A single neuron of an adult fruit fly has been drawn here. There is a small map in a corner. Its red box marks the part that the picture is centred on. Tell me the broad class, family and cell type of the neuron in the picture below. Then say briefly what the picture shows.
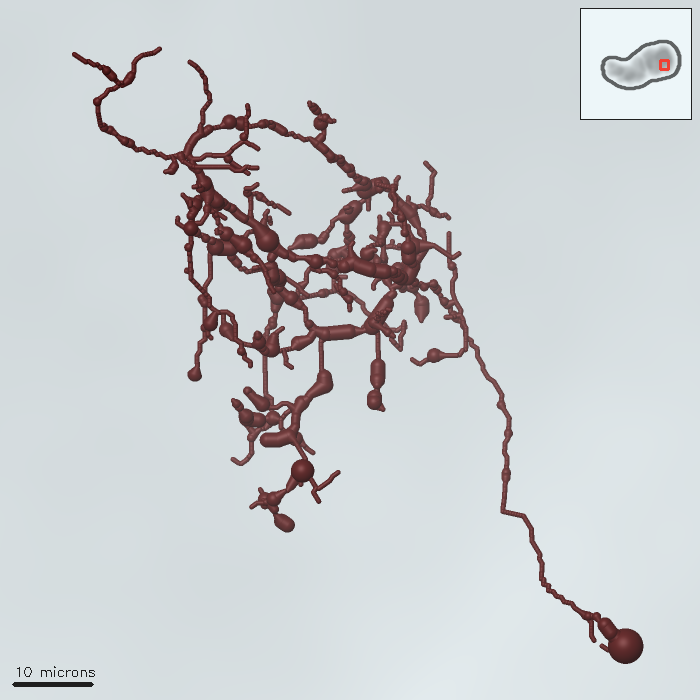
Its broad class is central-brain intrinsic neuron. Its family is hemilineage ALv2. It is of cell type CB1048. The cell body is at the lower right of the picture. By the scale bar it is about 80 microns tall in this view. The picture shows dozens of branch ends.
